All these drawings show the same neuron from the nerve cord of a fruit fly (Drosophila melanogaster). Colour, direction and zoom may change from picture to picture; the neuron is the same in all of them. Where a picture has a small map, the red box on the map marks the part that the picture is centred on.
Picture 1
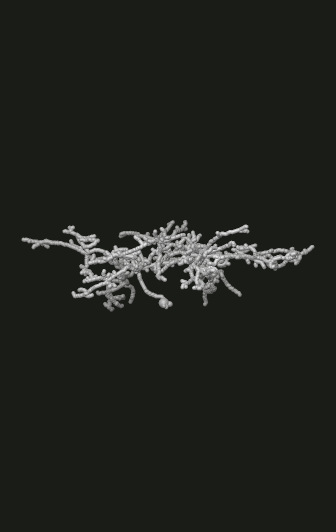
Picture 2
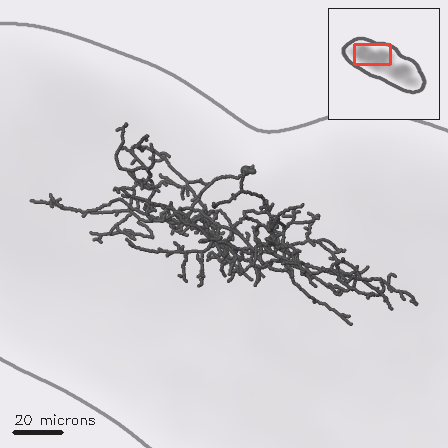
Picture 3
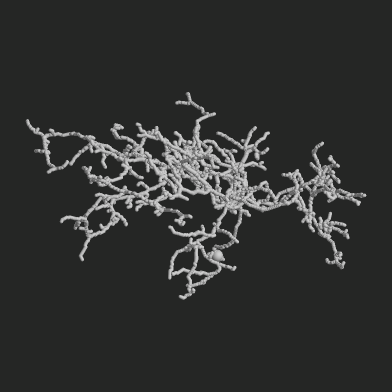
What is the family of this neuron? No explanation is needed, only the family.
hemilineage 00A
